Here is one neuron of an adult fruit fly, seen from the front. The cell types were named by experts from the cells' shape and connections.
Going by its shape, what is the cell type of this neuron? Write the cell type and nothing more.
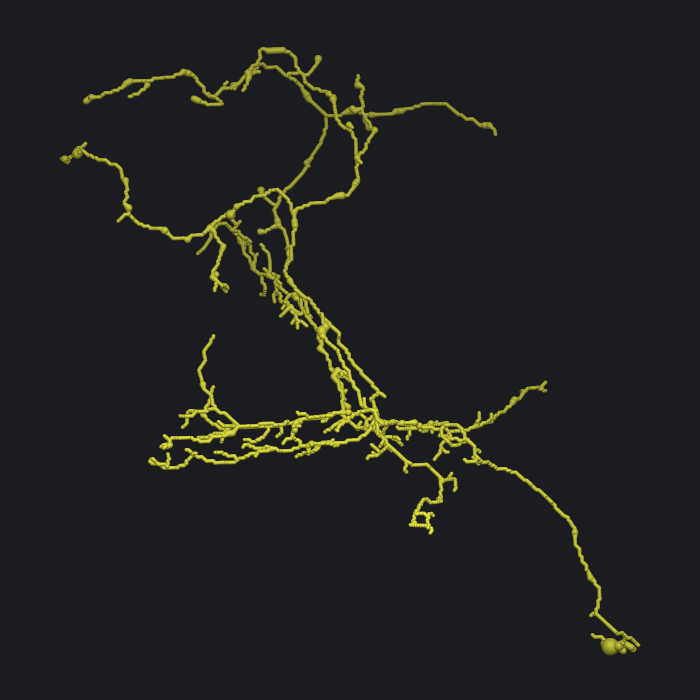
IN12A055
